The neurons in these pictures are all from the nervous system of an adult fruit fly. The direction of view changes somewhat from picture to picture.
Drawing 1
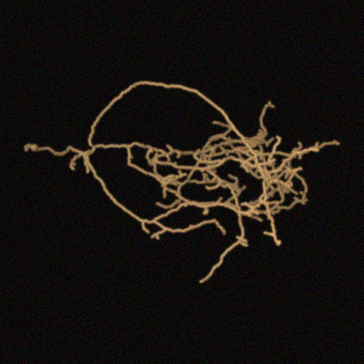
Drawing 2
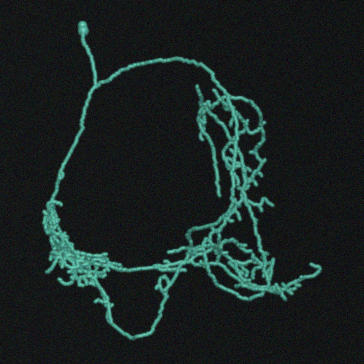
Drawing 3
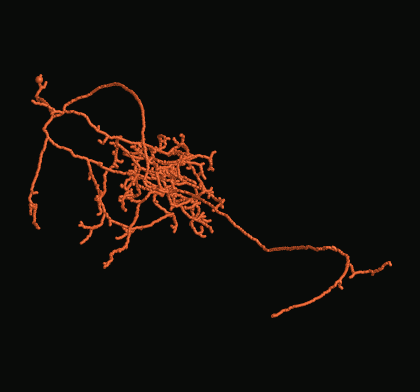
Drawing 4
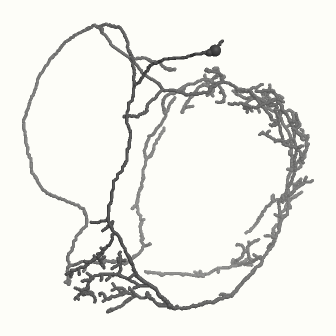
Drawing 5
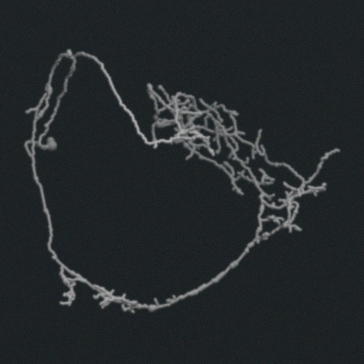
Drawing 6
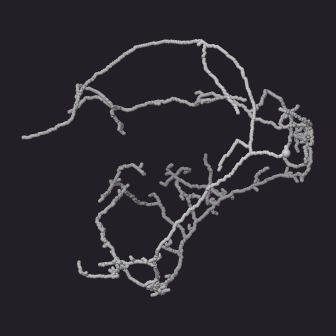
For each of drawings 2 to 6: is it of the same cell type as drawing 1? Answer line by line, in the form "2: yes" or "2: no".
2: no
3: yes
4: no
5: no
6: no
